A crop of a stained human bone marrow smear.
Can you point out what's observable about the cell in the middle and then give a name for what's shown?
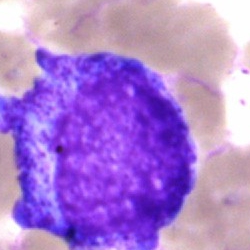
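Outline irregular and bumpy, not smooth. Pointed projection from the upper left. Deep blue cytoplasm in a band along the left side. Paler strip through the cytoplasm directly beside the left edge of the nucleus. Promyelocyte.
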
